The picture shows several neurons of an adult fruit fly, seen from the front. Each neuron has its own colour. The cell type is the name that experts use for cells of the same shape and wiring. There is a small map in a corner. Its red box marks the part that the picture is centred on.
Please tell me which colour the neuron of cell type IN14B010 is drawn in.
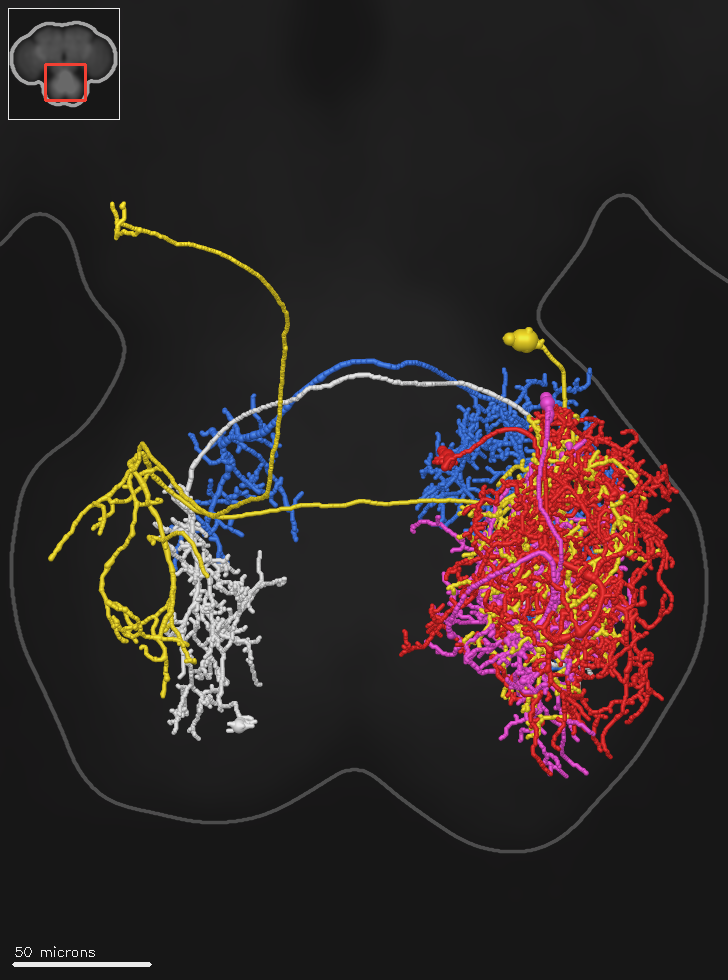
white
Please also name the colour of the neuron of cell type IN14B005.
blue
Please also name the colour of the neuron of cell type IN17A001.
red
